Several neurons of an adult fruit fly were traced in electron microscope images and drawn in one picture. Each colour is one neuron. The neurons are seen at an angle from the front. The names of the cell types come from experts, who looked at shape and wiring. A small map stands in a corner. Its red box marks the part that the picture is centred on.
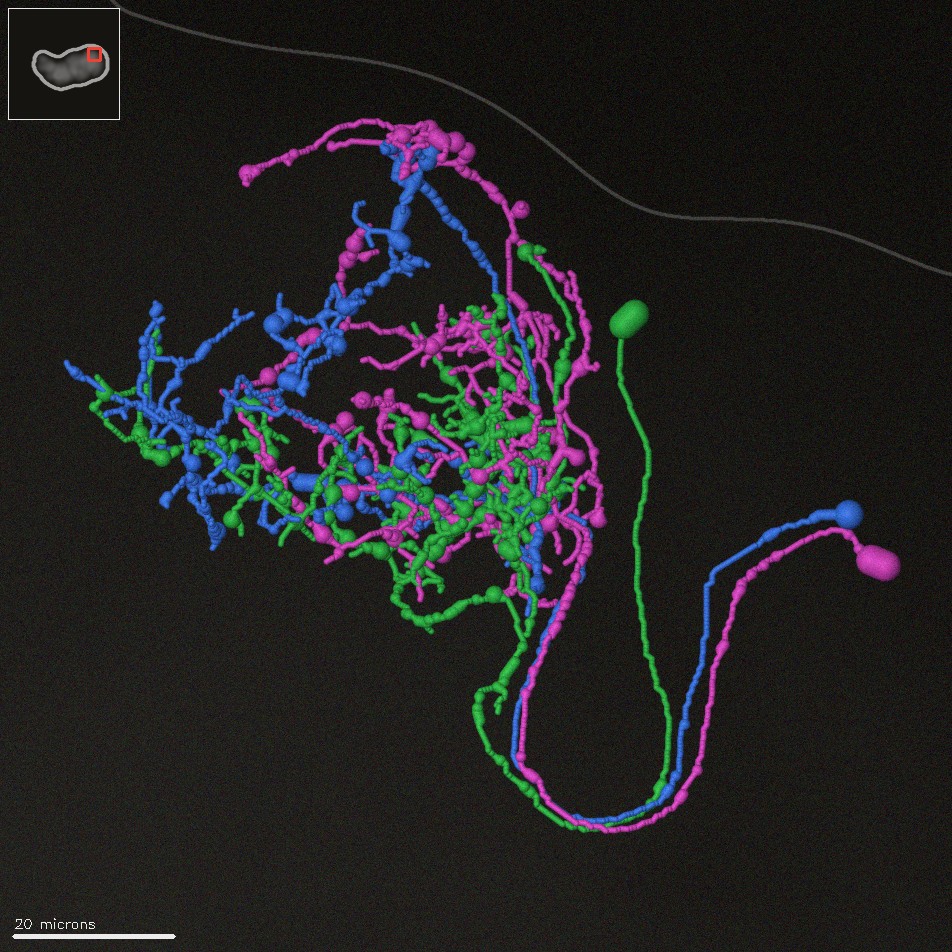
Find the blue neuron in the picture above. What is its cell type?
LHAV4g6_a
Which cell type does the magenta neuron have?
LHAV4g7_a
